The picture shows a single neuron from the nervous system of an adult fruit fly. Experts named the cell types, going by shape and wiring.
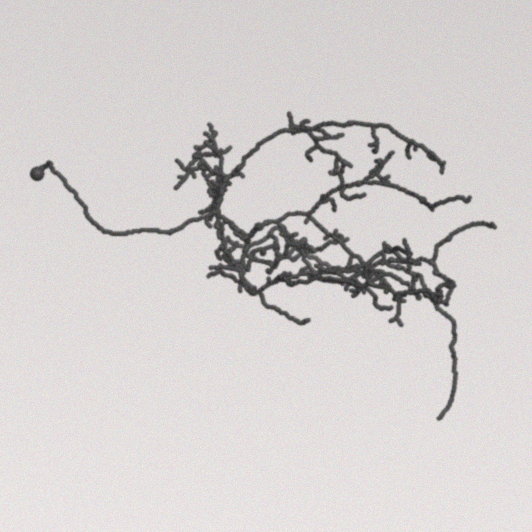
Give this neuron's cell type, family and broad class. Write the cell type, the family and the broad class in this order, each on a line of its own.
CB4245
hemilineage VLPl&p2_posterior
central-brain intrinsic neuron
